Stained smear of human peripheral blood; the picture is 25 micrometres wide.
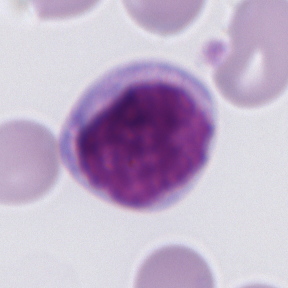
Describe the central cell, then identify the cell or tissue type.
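Central cell: outline smooth, round to slightly oval. Nucleus round to oval, no lobes, no deep indentation. Cytoplasm a thin rim, pale greyish blue, without vacuoles. Cell type: large granular lymphocyte.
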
